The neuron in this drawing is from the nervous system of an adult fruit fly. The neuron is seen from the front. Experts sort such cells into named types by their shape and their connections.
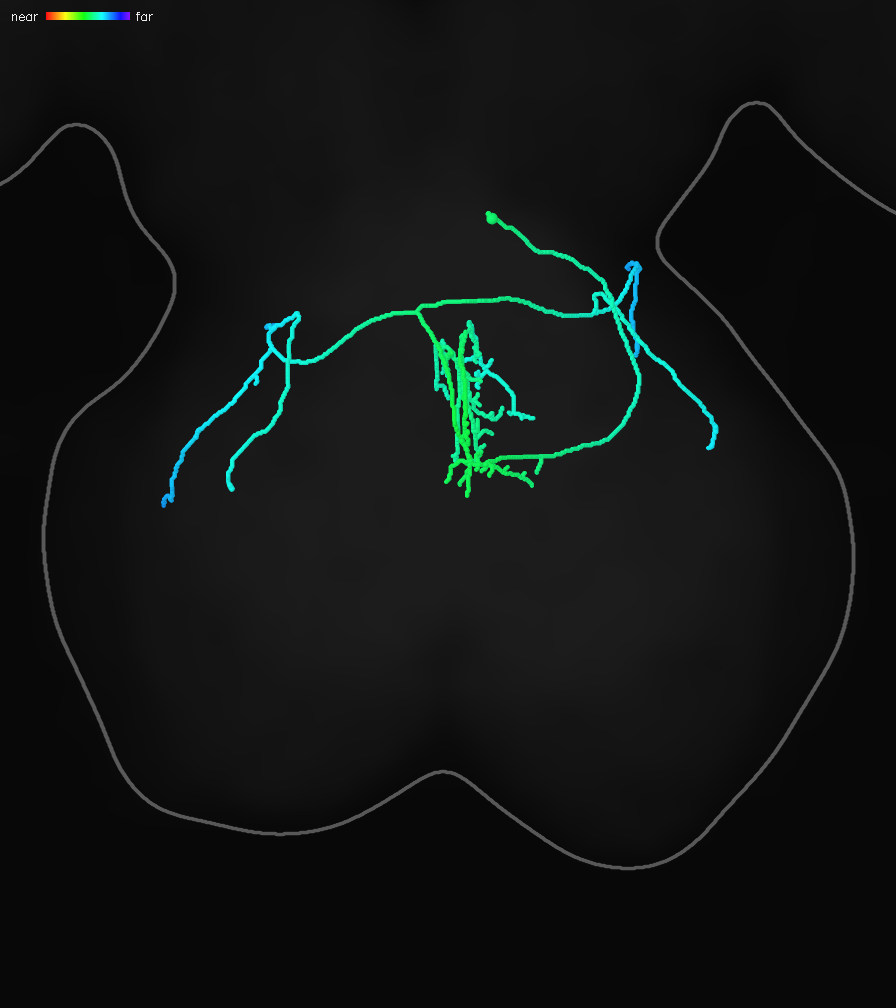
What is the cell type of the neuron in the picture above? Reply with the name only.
IN18B055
